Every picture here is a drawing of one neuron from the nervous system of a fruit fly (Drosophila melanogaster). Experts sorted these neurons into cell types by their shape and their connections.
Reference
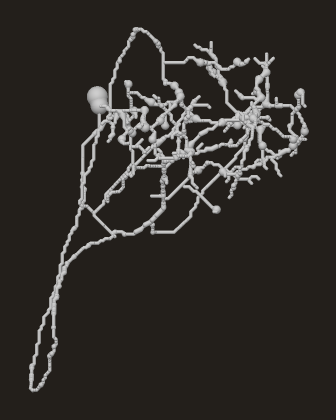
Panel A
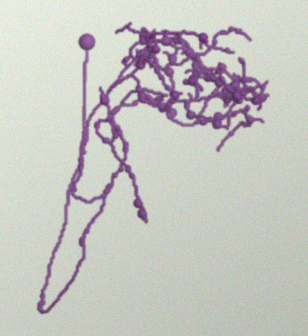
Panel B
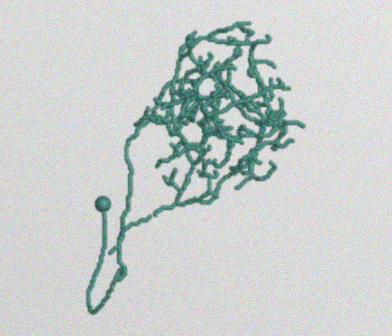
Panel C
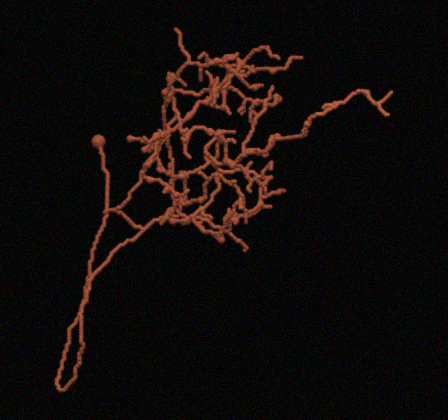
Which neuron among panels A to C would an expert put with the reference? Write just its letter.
B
